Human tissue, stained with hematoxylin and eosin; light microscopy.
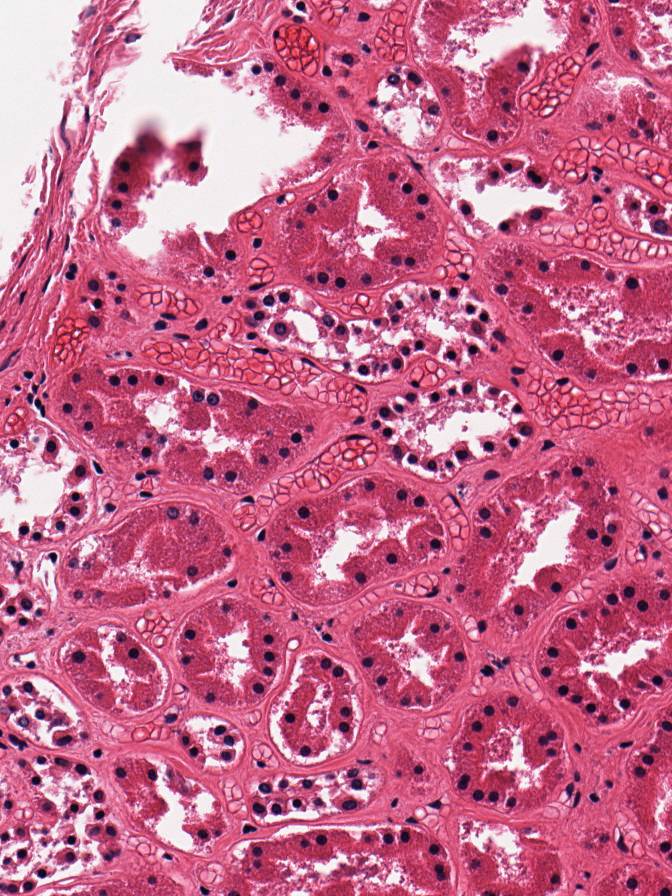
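Renal cortex: tubules lined by one layer of cuboidal to low columnar cells, mostly with abundant granular deep pink cytoplasm. Nuclei: small, round, dark, uniform, toward the outer base. In narrow intertubular spaces, clusters of small pale polygonal compartments with thin pink outlines form a honeycomb.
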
